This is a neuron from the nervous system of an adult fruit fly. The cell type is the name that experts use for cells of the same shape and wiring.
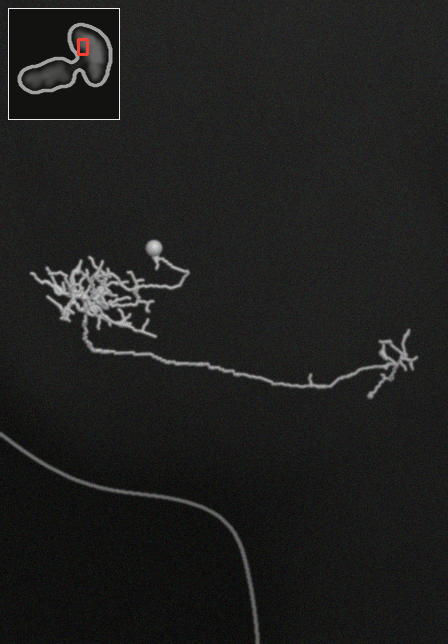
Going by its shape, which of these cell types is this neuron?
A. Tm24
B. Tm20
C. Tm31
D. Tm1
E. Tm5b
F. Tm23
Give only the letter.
E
